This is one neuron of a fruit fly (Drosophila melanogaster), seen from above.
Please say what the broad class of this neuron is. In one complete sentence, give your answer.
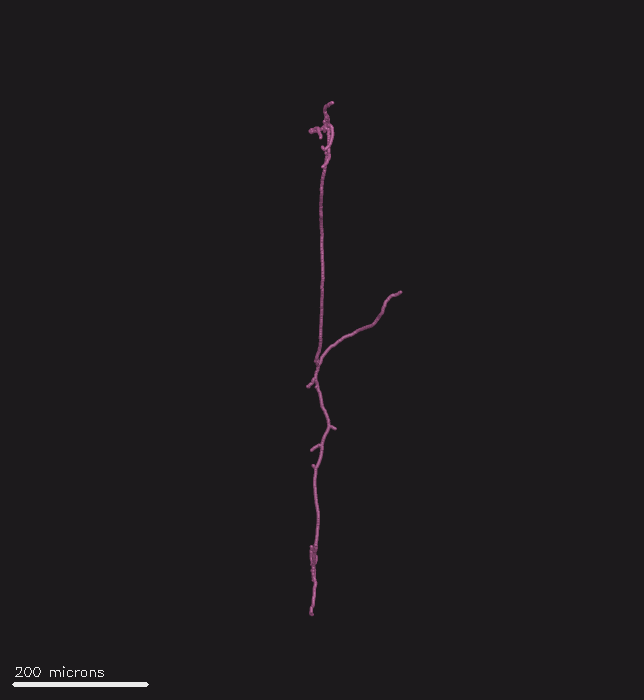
The neuron belongs to the broad category sensory neuron ascending to the brain.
